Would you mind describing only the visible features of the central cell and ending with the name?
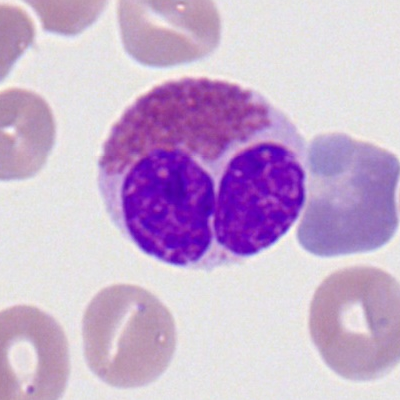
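Sure, the nucleus has two lobes, roughly equal in size and lying side by side. It sits in the lower half of the cell. Above it, coarse reddish-pink granules fill the cytoplasm. That central cell is an eosinophil.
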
